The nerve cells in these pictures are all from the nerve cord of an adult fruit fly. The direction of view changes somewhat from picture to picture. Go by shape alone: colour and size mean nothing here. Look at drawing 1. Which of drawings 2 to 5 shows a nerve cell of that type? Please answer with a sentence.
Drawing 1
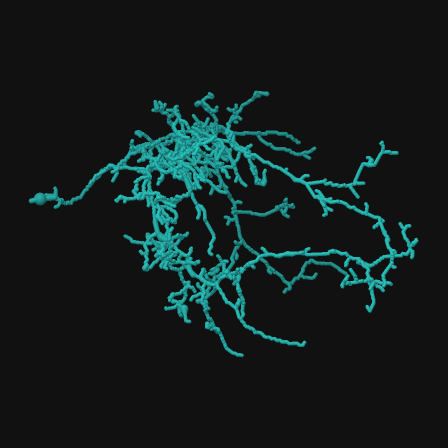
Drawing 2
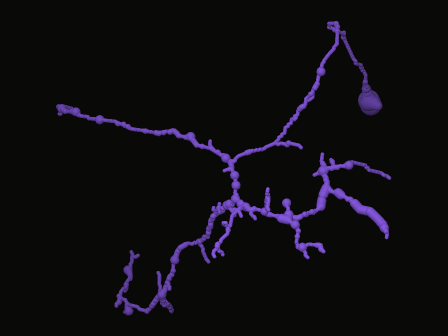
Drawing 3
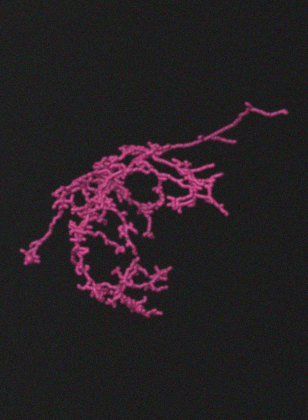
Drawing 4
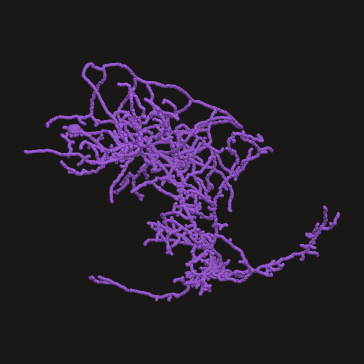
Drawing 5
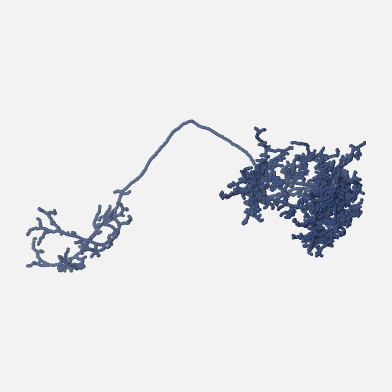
Drawing 3 is of the same cell type.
